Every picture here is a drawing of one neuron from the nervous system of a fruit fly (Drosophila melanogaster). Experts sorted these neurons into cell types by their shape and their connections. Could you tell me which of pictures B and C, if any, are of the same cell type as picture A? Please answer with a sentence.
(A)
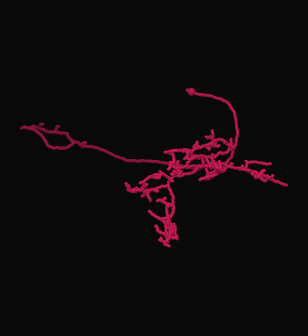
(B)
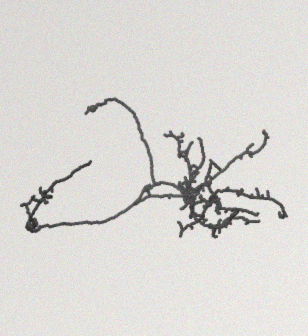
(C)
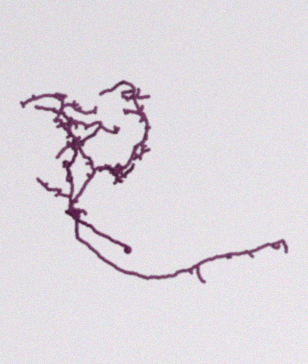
None of them is of the same cell type.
